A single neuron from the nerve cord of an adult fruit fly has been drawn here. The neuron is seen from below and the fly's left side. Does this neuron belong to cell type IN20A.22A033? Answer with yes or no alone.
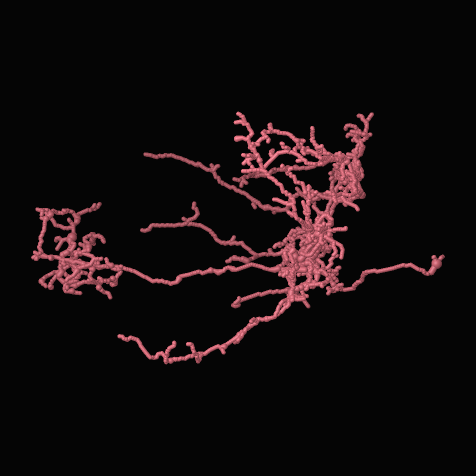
no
